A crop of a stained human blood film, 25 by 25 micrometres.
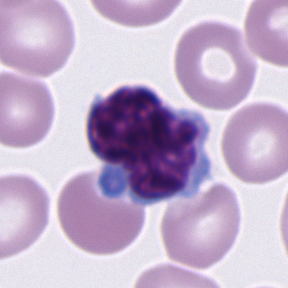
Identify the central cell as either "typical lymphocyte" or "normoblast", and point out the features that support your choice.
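This is a typical lymphocyte, not a normoblast. What decides is the cytoplasm: only a narrow rim, yet pale blue.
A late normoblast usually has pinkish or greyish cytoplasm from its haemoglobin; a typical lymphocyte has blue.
The nucleus has an irregular, folded outline notched at the edge, with dark purple, coarsely clumped chromatin. About 11 micrometres across, the cell has small pale blue blebs bulging from its lower edge.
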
